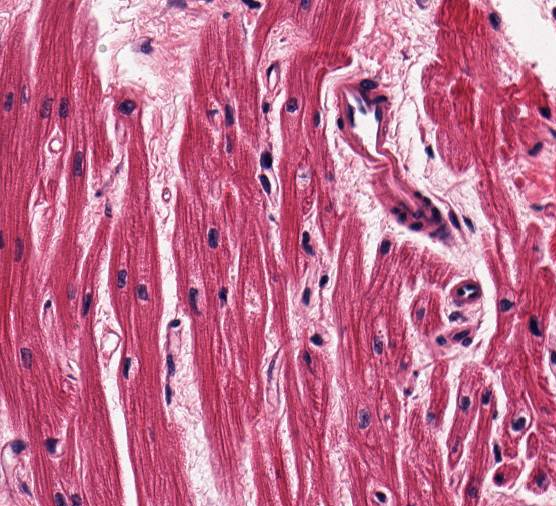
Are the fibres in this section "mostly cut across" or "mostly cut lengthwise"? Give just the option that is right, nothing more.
Mostly cut lengthwise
